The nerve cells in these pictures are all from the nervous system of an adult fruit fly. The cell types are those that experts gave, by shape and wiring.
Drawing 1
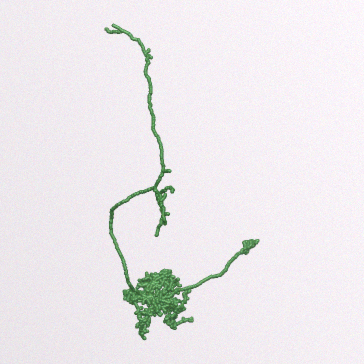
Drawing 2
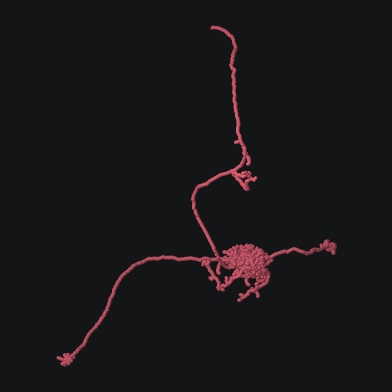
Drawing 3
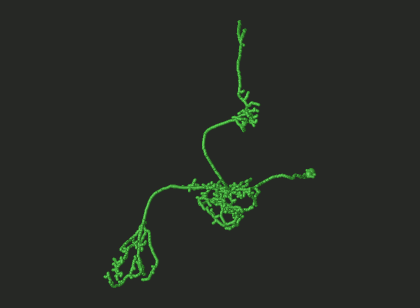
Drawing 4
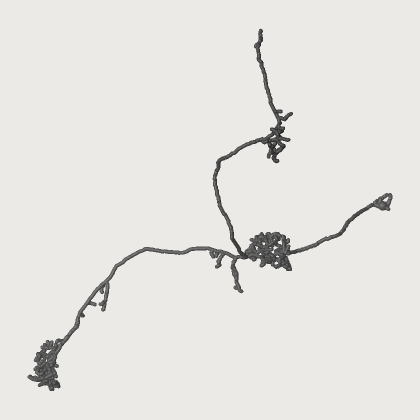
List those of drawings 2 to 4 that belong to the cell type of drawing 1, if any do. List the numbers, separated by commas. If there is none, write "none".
2, 4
